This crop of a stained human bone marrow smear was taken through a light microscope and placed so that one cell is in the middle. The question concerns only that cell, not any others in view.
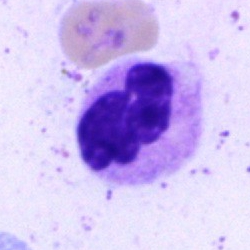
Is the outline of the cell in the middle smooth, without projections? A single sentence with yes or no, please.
Yes, no projections, blebs or ragged parts break the cell's outline.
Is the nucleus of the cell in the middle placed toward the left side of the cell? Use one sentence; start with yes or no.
Yes, most of the cytoplasm lies to the right of the nucleus.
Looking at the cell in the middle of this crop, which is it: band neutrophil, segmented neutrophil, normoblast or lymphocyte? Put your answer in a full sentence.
Framed in the middle of the crop is a segmented neutrophil.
